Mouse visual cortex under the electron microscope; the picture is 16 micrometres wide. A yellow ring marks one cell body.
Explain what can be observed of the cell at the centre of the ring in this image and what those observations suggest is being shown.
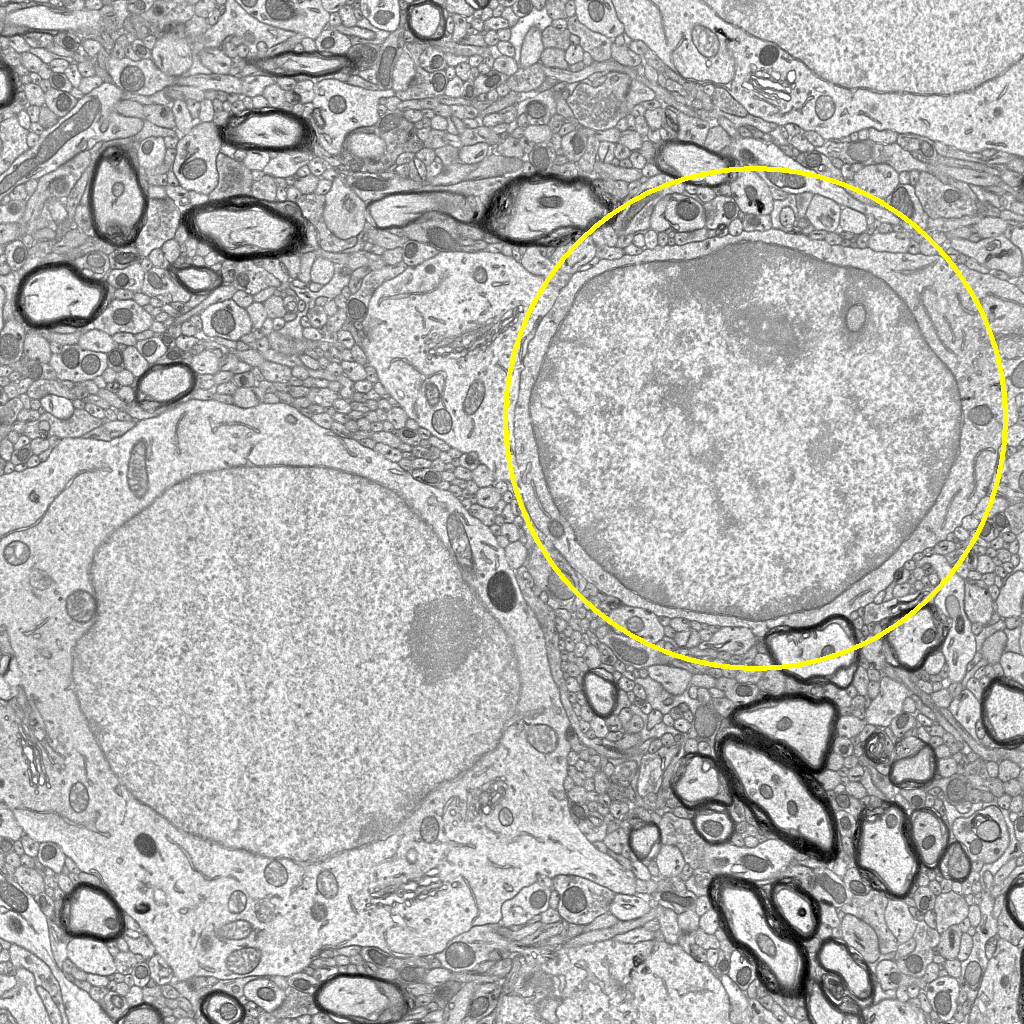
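Round nucleus, wholly inside the picture. Envelope smooth, no deep folds. In places, darker chromatin sits against the envelope's inner side. No stacks of rough endoplasmic reticulum in the cytoplasm. Cell: oligodendrocyte.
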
